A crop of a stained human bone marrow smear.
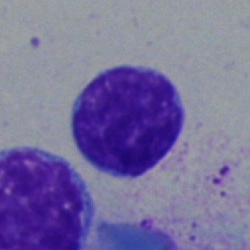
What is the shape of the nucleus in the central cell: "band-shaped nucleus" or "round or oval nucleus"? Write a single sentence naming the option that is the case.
The nucleus takes the form of one compact round or oval mass.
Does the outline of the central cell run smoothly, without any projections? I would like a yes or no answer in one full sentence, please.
Yes, in outline this cell is smooth rather than rough.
